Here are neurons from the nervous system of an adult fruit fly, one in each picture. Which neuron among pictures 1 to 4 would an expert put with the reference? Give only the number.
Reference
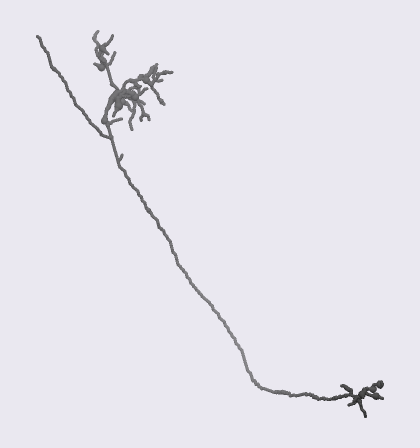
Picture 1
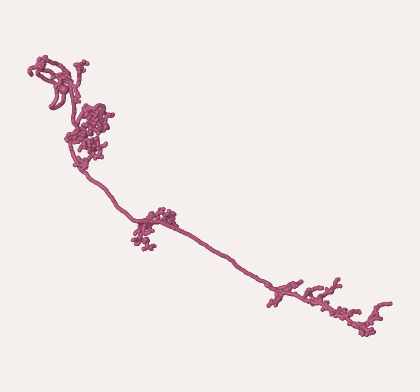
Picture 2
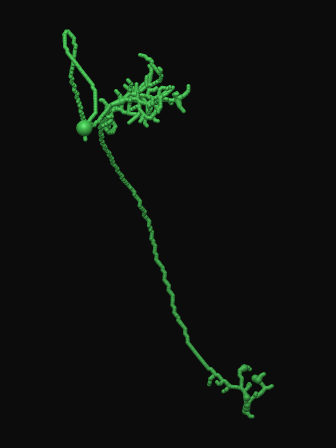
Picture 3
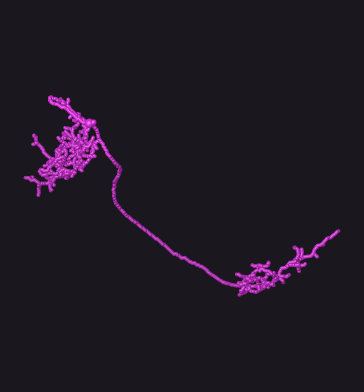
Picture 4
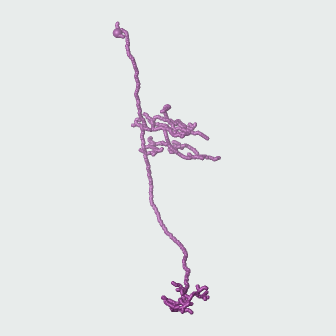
2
